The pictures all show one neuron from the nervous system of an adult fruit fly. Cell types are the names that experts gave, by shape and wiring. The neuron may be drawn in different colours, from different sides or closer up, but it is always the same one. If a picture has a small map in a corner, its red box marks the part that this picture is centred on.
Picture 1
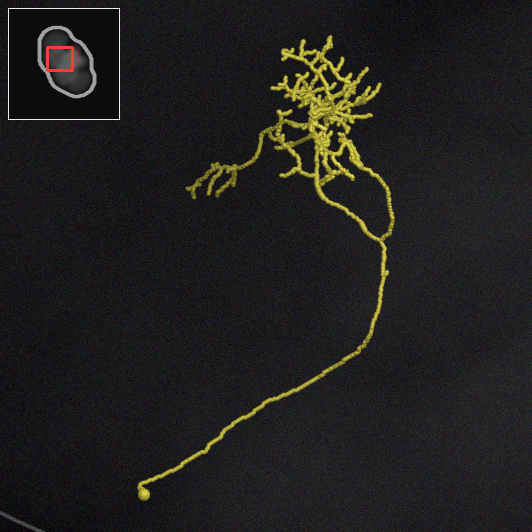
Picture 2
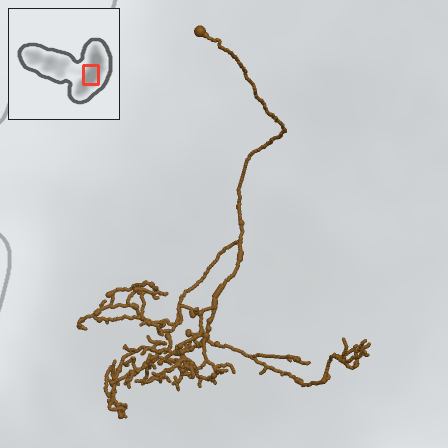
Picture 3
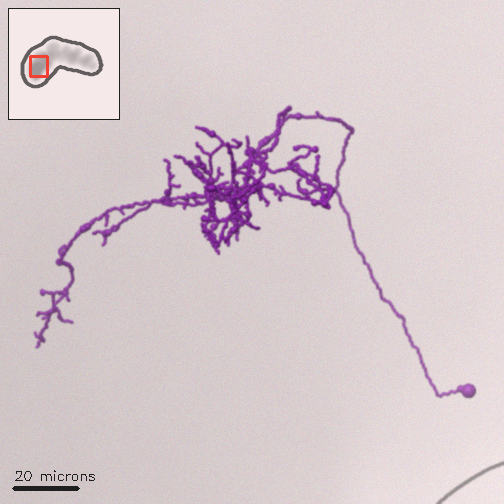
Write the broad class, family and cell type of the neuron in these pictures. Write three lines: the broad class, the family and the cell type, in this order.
central-brain intrinsic neuron
hemilineage DM1_antero_ventral
WED097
